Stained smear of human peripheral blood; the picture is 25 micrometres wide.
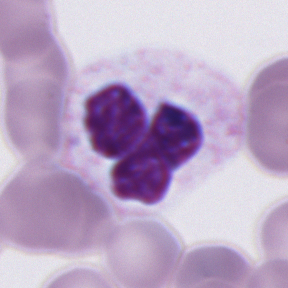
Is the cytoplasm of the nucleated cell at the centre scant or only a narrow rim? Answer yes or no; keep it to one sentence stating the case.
No, the nucleus does not fill most of the cell; the cytoplasm is plentiful.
